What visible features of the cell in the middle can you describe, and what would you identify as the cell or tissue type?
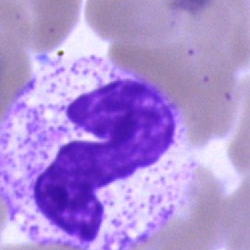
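Start with the nucleus: see how it is a single curved band, bent into an S shape. Its chromatin is dark purple and condensed. Now look at the cytoplasm, a pale lilac-pink, with fine violet granules scattered all through it. What you are looking at is a band neutrophil.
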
